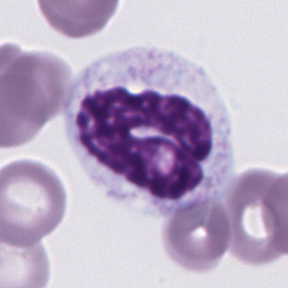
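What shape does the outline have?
I see a round, smooth outline.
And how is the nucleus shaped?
It is a single curved band bent into a horseshoe, not split into separate lobes.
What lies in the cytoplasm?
Many fine lilac granules are sprinkled through it, and I see no vacuoles.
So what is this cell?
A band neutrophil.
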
